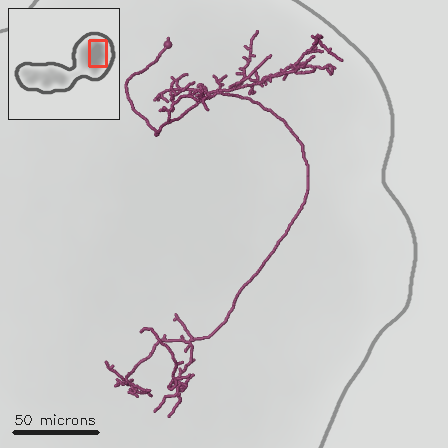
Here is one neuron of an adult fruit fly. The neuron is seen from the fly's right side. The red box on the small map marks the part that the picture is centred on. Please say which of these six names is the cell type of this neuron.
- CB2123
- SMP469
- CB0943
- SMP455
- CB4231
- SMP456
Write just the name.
SMP469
